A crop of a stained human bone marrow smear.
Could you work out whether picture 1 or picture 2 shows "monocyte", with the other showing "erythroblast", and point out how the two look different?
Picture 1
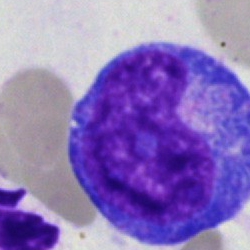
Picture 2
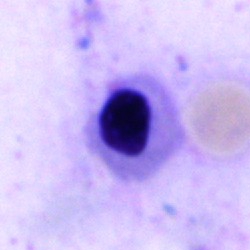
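Picture 1 shows a monocyte, picture 2 an erythroblast. The monocyte has a smooth, roughly round outline, whereas the outline of the erythroblast is somewhat irregular and angular. In the monocyte the nucleus fills most of the cell, sits toward the left and is indented on its right side.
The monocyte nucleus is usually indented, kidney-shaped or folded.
In the erythroblast the nucleus lies off-centre toward the upper left, with more cytoplasm below and to the right; its chromatin is very dark purple and densely condensed throughout, and no nucleoli can be seen.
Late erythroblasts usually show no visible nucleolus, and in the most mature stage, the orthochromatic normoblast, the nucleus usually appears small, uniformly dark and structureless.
The cytoplasm of the monocyte forms a moderate blue rim, with a paler zone lying in the notch of the nucleus on the right, and any granules in it are fine and faint. The cytoplasm of the erythroblast shows no distinct granules.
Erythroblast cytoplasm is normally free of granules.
A pale, round red cell without a nucleus lies just to the right of the erythroblast.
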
